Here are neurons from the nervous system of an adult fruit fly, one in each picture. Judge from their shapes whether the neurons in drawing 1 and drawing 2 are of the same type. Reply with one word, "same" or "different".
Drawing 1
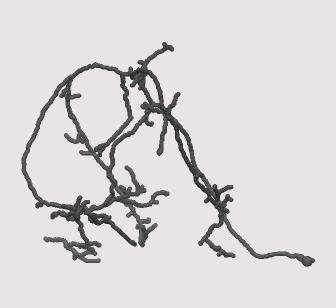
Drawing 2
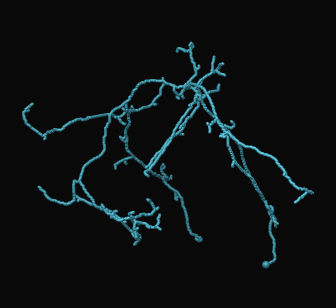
same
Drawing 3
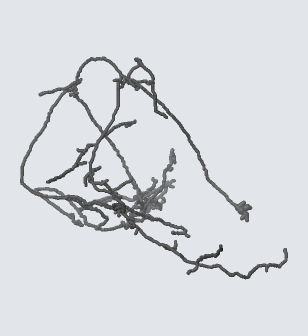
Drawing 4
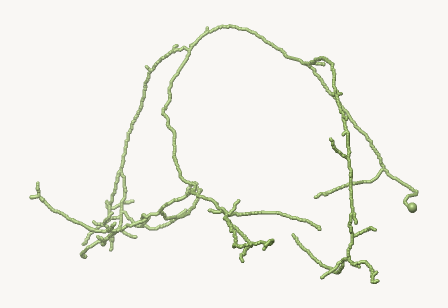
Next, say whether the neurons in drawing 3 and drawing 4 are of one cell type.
different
